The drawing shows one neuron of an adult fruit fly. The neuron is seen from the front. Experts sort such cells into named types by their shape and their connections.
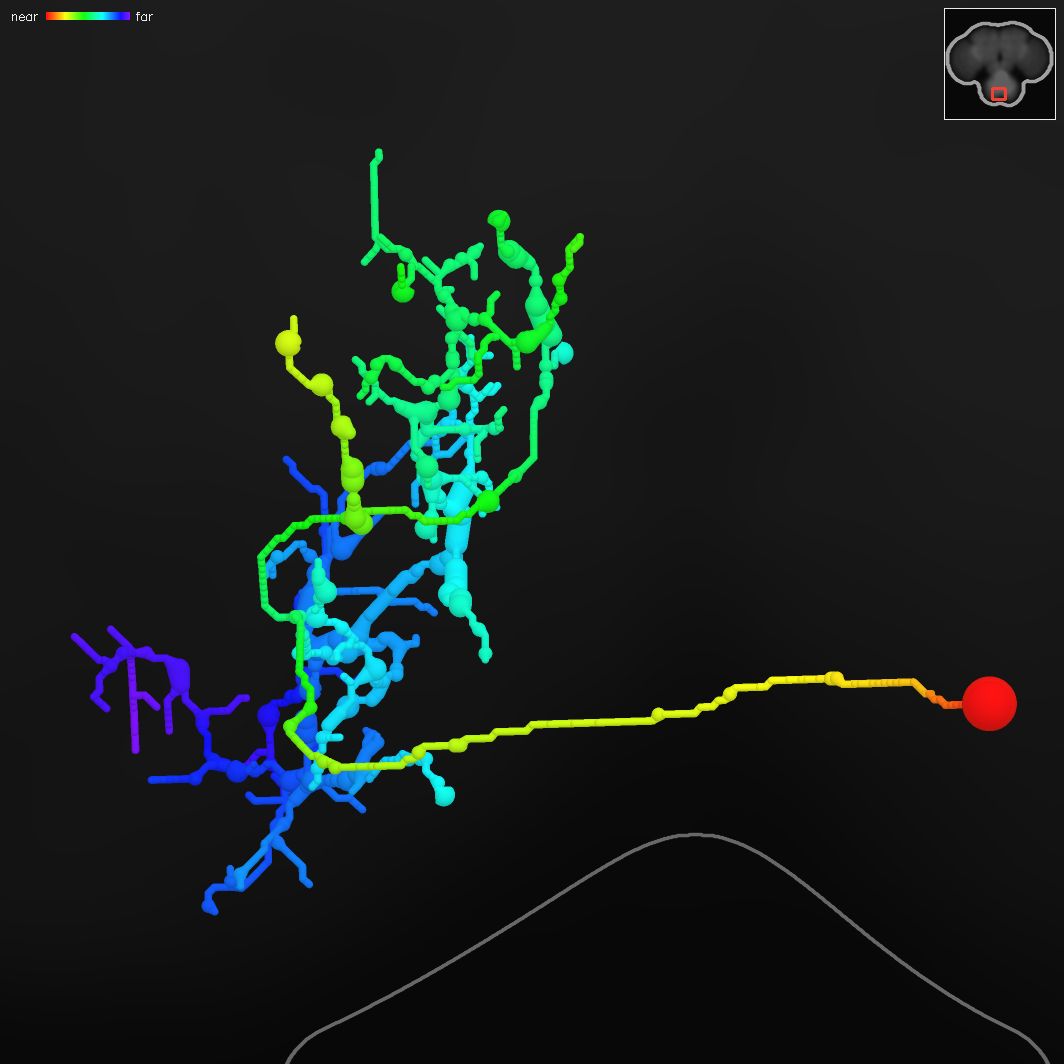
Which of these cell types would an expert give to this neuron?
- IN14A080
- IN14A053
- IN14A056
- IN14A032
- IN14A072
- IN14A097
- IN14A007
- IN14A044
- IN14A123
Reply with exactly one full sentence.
To this neuron applies the cell type name IN14A056.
